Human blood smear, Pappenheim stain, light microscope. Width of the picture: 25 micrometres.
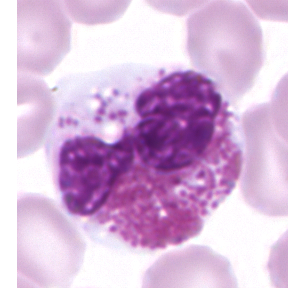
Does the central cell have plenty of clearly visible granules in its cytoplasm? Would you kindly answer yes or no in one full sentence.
Yes, many visible granules are held in the cytoplasm of the cell.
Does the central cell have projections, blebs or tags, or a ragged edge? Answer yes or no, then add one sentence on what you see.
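No. The cell outline is roughly round and smooth.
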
